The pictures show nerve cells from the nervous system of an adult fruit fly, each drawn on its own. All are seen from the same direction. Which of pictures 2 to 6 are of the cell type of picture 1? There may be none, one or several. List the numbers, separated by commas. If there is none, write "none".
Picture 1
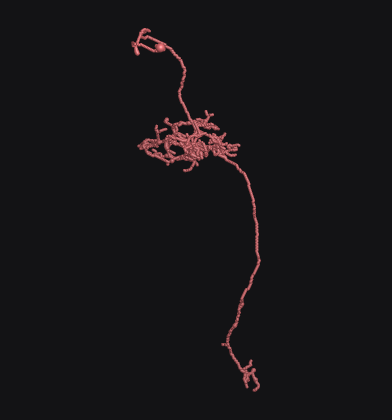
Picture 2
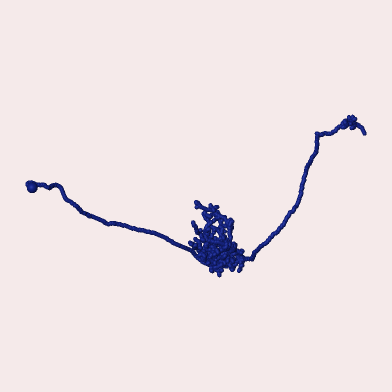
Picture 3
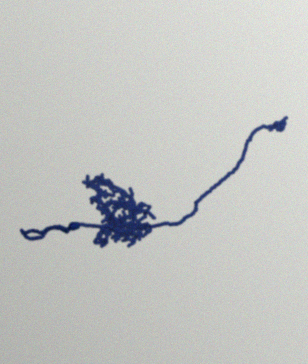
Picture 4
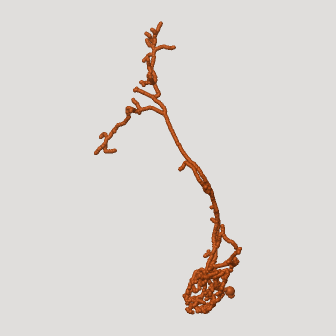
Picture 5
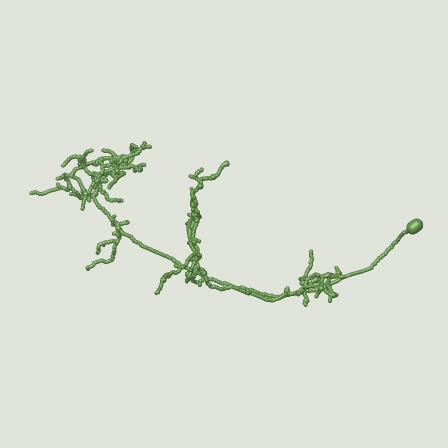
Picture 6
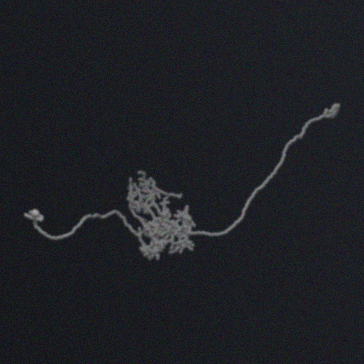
2, 3, 6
